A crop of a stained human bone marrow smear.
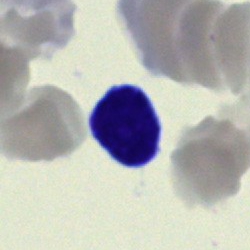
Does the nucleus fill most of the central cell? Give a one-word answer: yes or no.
Yes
